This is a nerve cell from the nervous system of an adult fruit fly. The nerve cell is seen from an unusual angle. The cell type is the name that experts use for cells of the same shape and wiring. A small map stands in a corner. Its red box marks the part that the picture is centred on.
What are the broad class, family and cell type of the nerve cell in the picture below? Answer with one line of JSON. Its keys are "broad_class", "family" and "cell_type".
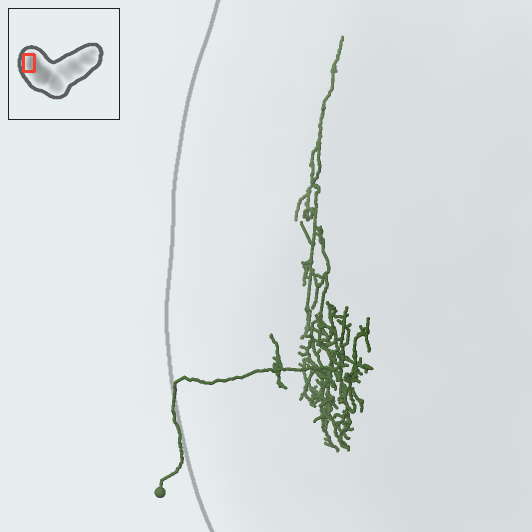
{"broad_class": "optic-lobe intrinsic neuron", "family": "Cm", "cell_type": "Cm8"}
